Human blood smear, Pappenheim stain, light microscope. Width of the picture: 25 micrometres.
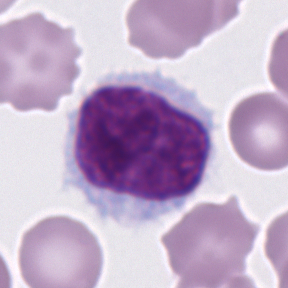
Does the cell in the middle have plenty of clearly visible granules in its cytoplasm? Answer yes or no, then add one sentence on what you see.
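No. The cytoplasm shows no granules.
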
